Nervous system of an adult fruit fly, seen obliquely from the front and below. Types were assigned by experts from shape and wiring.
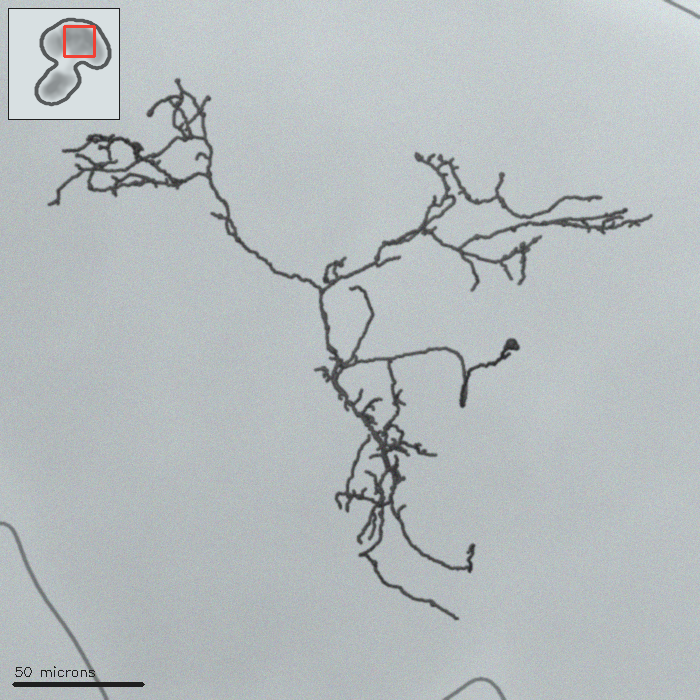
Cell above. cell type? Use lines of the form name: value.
cell type: AVLP462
